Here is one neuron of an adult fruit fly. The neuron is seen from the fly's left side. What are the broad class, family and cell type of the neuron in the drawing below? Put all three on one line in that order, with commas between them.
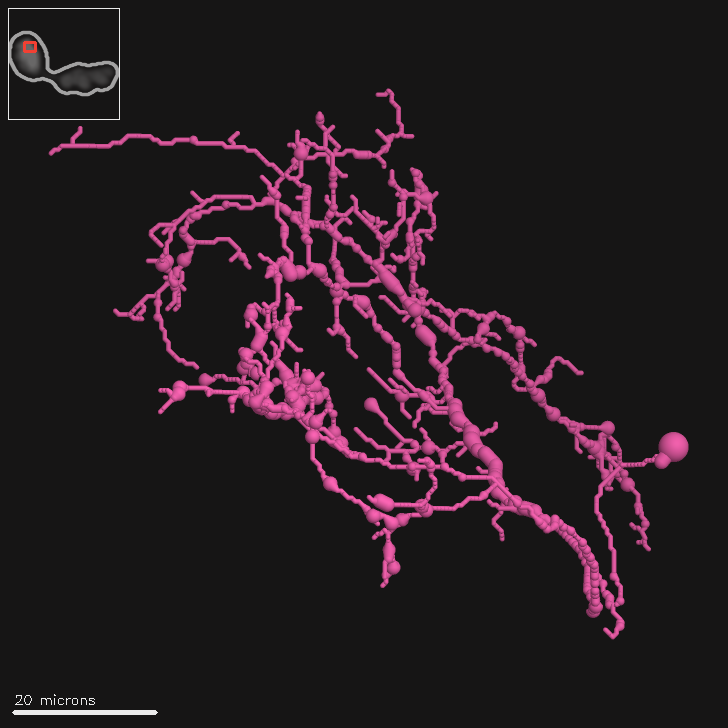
central-brain intrinsic neuron, hemilineage DM1_dorsal, SMP491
